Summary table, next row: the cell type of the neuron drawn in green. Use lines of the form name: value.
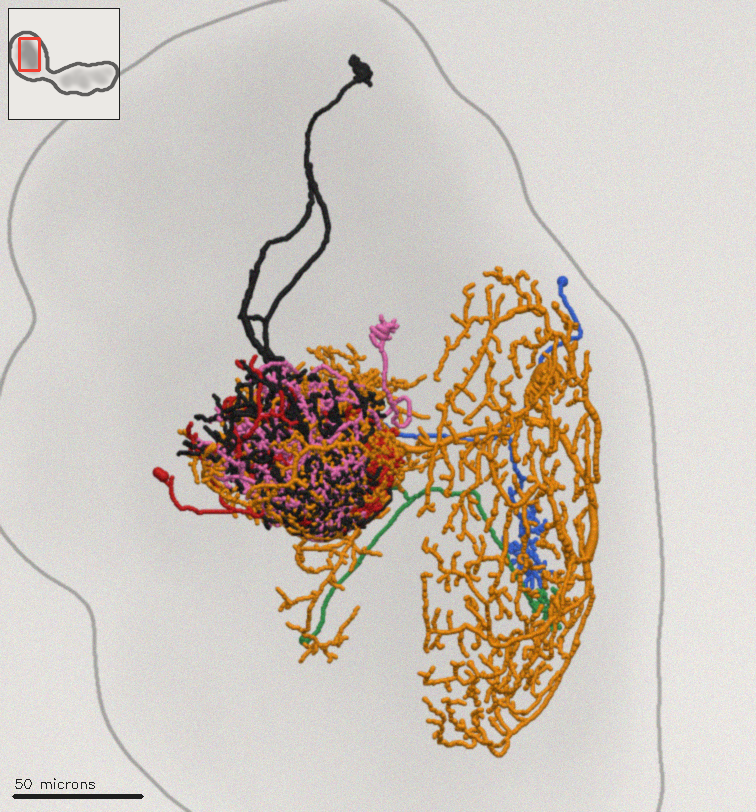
cell type: LC12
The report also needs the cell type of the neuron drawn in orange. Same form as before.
cell type: LoVC16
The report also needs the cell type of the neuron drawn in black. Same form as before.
cell type: PVLP106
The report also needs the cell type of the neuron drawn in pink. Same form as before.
cell type: PVLP135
